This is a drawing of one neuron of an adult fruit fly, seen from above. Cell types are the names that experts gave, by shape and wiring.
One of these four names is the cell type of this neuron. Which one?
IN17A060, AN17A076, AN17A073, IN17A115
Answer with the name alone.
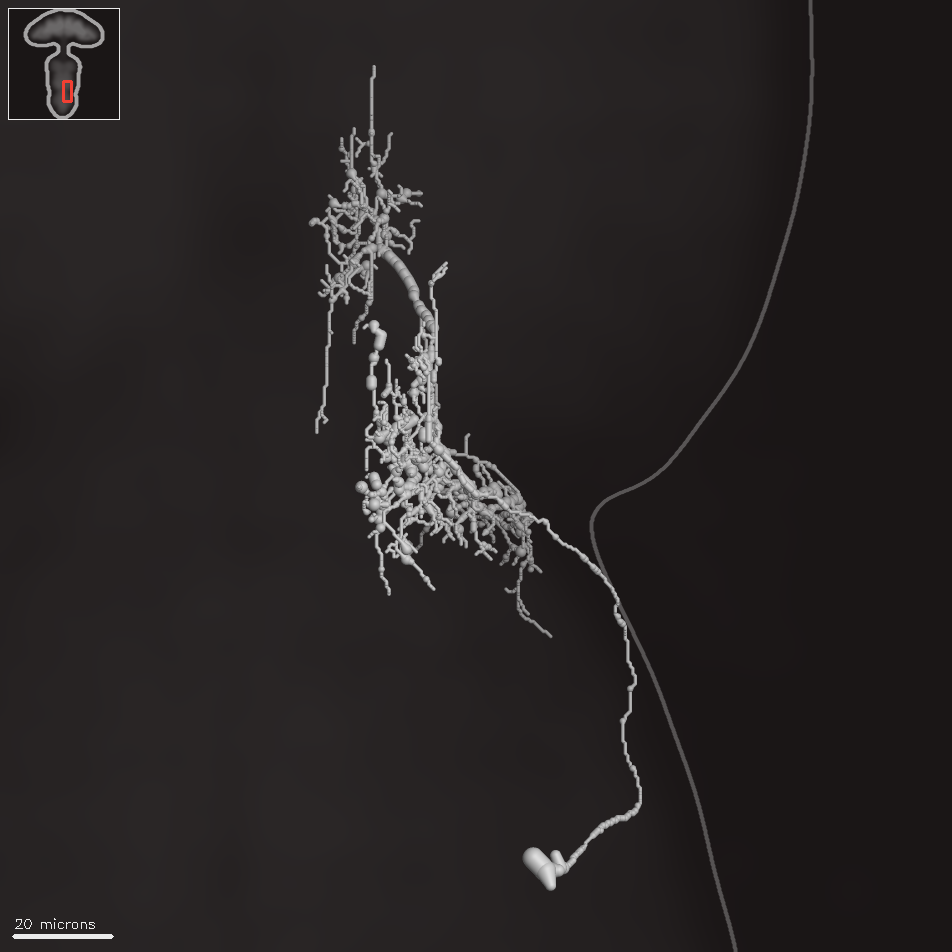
IN17A060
